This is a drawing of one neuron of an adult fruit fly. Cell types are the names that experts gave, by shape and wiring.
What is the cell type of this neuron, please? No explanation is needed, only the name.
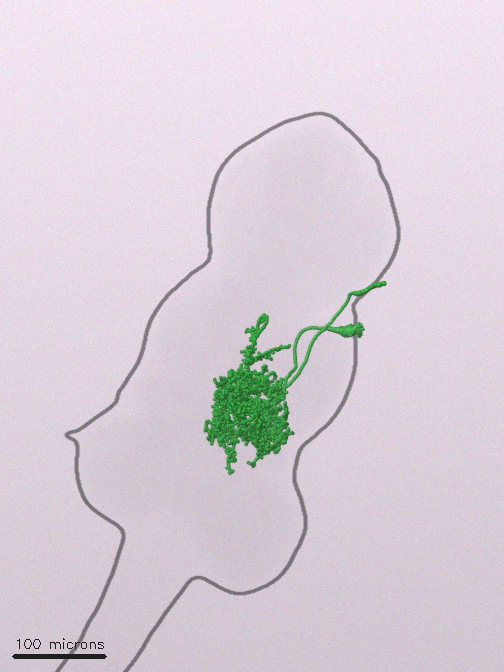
MNwm35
